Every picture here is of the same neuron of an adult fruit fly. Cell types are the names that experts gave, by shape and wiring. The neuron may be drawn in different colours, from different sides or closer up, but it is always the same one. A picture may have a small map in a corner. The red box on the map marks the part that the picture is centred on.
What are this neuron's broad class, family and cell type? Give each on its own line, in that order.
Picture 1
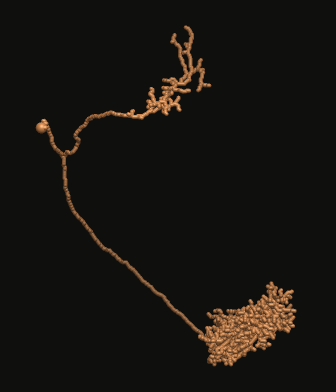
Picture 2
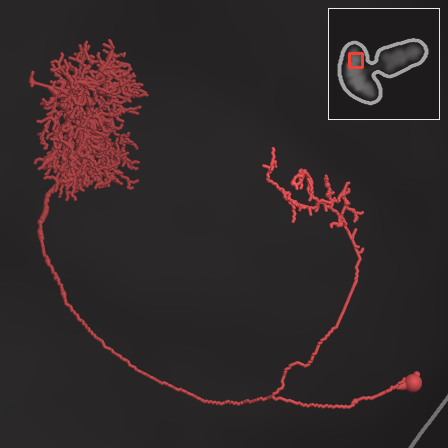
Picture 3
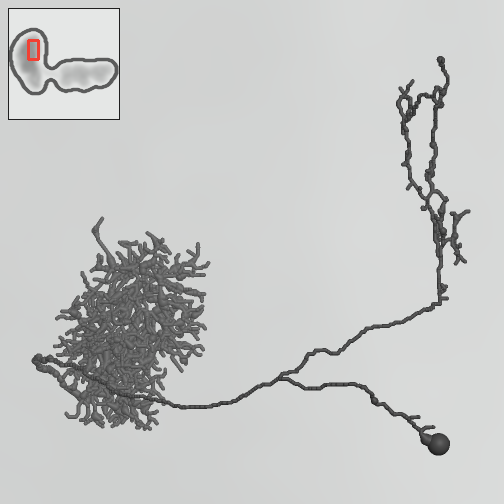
optic-lobe intrinsic neuron
MeLo
MeLo9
